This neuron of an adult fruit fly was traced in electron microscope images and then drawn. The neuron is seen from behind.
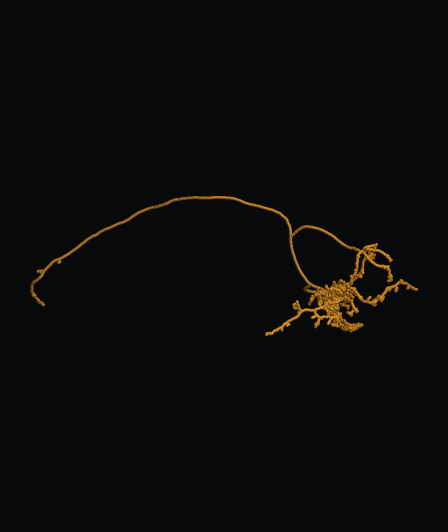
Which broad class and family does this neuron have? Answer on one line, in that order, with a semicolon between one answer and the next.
central-brain intrinsic neuron; hemilineage ALl1_ventral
